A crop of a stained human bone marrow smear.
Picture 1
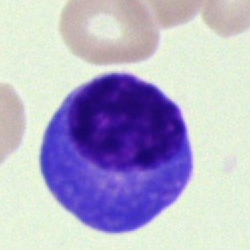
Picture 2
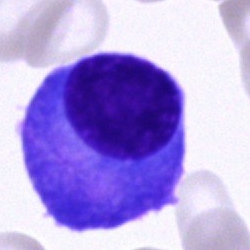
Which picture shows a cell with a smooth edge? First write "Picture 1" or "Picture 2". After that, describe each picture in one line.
Picture 1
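What picture 1 shows: The cell outline is round and smooth.
What picture 2 shows: The cell outline is roughly round with small irregular bumps at its edge.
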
